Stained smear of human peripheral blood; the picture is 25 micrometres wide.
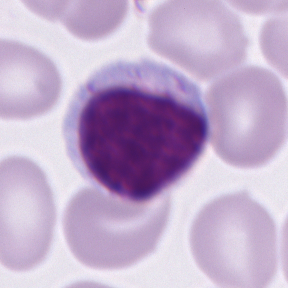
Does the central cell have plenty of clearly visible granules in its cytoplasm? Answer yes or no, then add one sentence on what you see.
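No. The cytoplasm shows no granules.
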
